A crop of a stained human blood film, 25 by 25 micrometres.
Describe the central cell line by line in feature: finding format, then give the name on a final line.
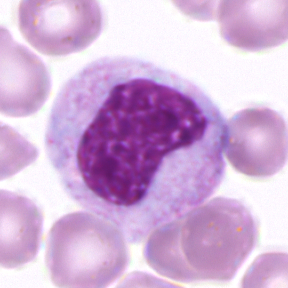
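Shape: see the bean-shaped nucleus, indented on its lower right side
Size: nucleus about 12 by 10 micrometres
Cytoplasm: a broad pale greyish-lilac rim, widest at lower right beside the indentation
Granules: fine, scattered, pinkish-purple
Name: metamyelocyte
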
